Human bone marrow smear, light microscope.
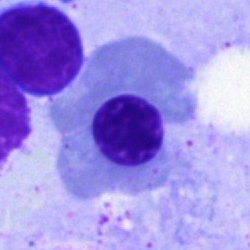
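Erythroblast, the central cell in a stained bone marrow smear. Notice how its outline is irregular, bulging in broad rounded curves instead of forming a smooth circle. Its chromatin is dark purple and coarsely clumped, with a few paler patches. Around it lies abundant pale greyish-blue cytoplasm without visible granules.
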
